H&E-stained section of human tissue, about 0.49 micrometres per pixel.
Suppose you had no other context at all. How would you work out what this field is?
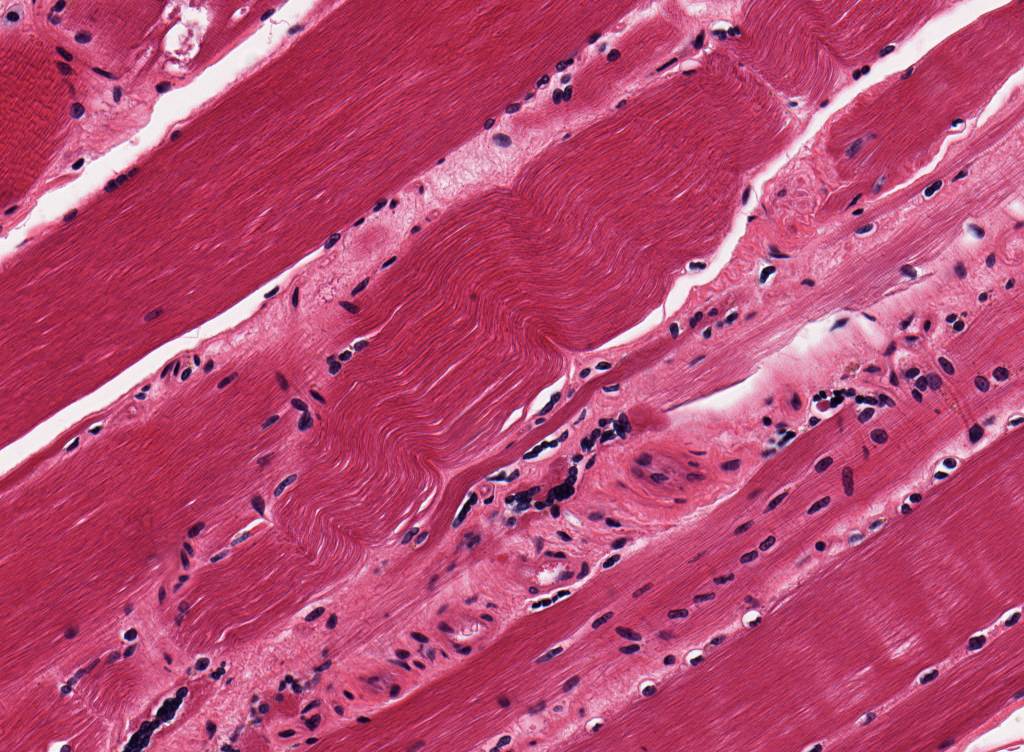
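That's skeletal muscle, with long, parallel, unbranched fibres running diagonally from lower left to upper right. Look at the nuclei: dark, flattened ovals sitting at the fibre edges, not in the middle.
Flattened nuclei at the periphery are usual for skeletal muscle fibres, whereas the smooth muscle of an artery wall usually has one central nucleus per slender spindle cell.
Through the lower middle runs a band of pale pink loose connective tissue with scattered small spindle-shaped nuclei.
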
